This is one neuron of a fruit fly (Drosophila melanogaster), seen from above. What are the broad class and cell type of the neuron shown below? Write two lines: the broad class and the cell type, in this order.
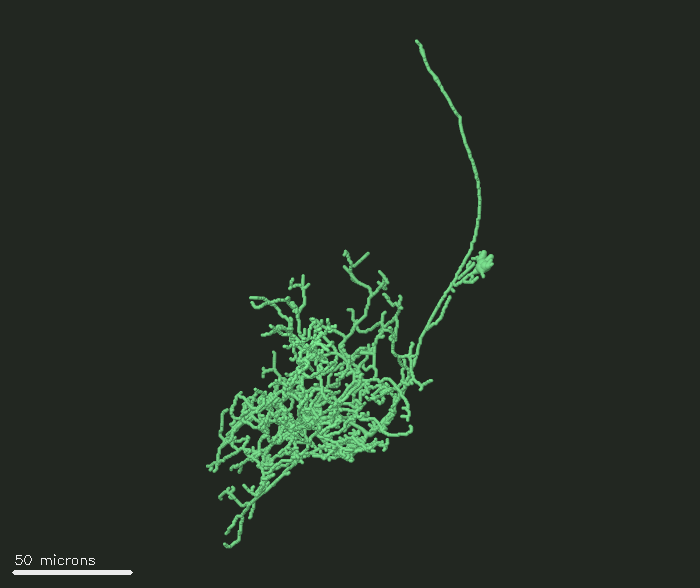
motor neuron of the brain
GNG649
